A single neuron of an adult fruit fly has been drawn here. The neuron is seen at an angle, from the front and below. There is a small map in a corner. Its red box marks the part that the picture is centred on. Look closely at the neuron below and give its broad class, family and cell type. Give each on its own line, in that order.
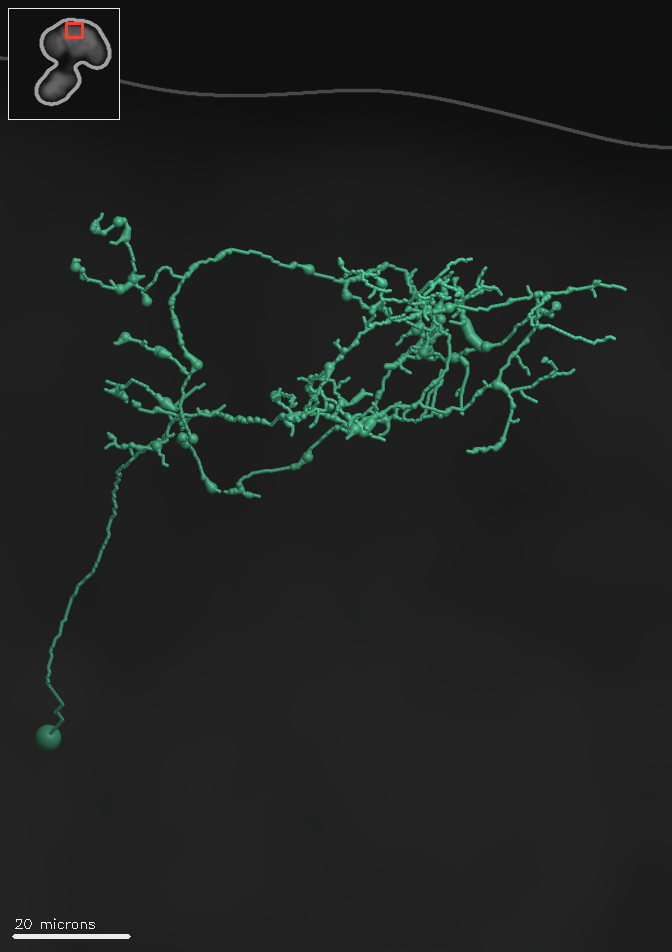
central-brain intrinsic neuron
hemilineage DM6_dorso_lateral
SIP073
